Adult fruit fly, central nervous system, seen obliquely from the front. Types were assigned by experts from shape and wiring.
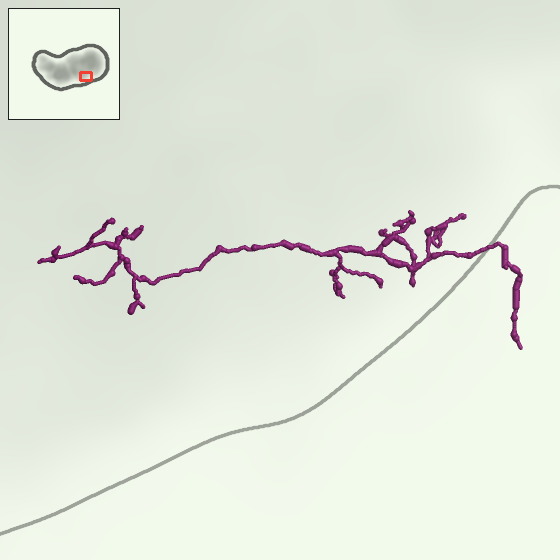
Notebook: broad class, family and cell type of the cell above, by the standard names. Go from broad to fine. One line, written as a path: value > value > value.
sensory neuron entering the brain > class mechanosensory > aPhM3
